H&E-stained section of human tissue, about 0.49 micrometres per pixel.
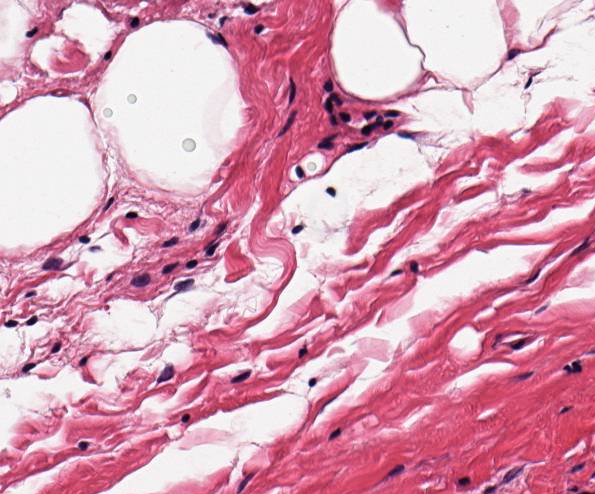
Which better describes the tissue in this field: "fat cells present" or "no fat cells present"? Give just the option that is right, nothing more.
Fat cells present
